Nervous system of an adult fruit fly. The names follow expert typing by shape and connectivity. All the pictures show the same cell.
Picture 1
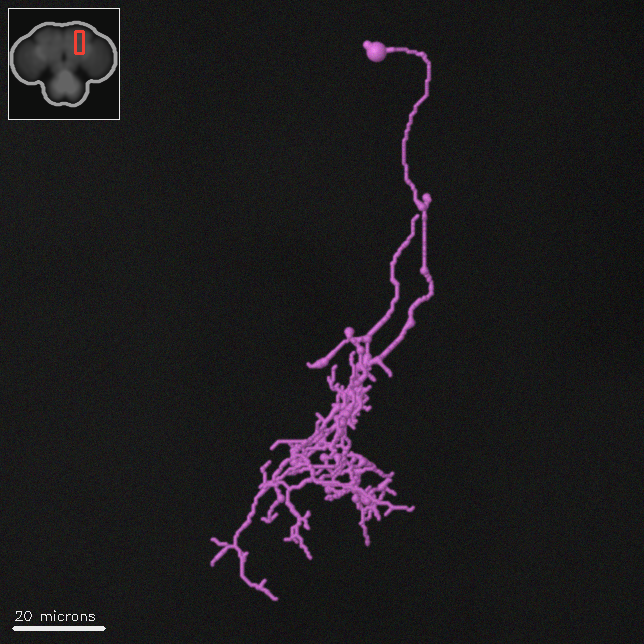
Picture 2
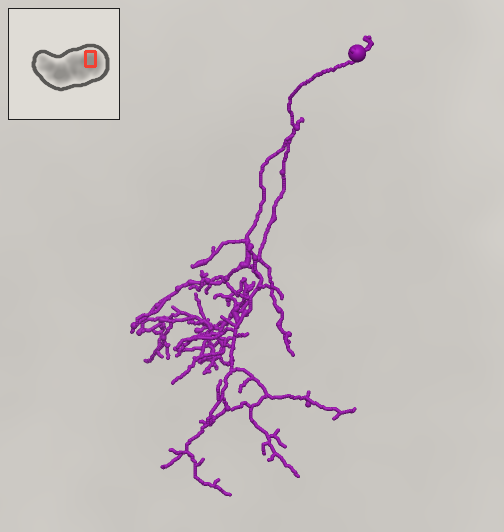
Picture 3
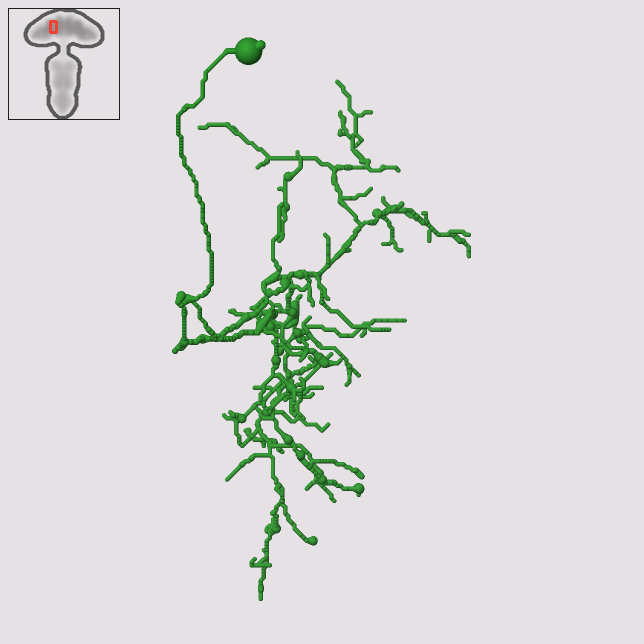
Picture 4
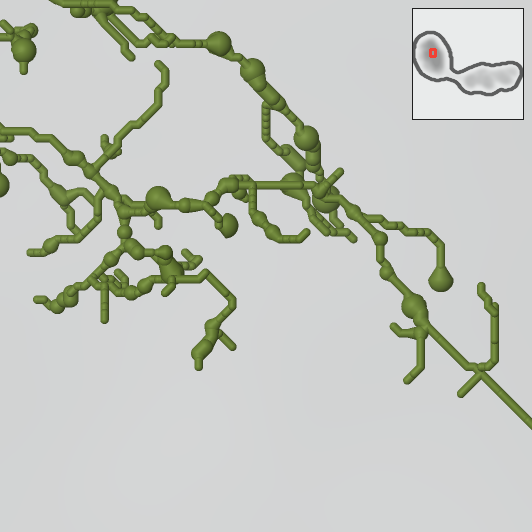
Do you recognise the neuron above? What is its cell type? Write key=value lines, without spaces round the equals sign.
cell_type=PVLP005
